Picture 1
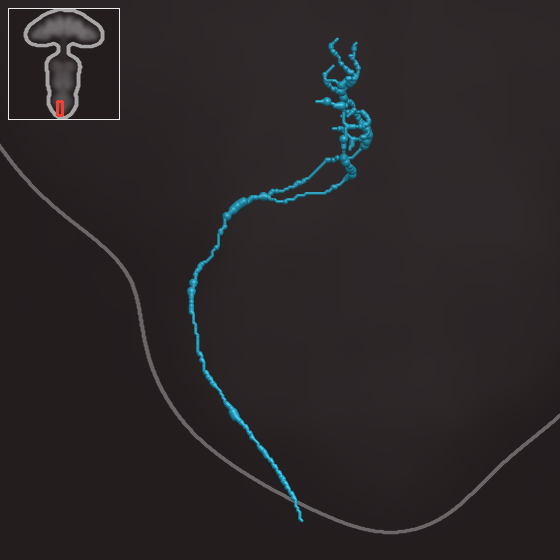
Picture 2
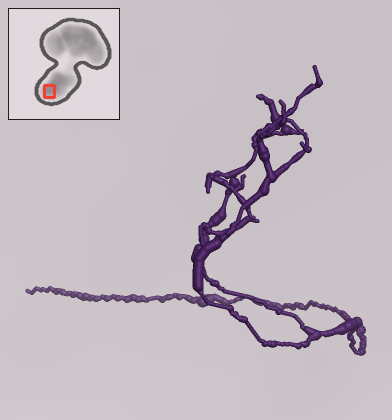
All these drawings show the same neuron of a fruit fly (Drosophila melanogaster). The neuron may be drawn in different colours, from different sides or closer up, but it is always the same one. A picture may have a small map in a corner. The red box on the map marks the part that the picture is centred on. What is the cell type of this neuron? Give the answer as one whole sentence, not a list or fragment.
The neuron is of cell type SNxx04.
